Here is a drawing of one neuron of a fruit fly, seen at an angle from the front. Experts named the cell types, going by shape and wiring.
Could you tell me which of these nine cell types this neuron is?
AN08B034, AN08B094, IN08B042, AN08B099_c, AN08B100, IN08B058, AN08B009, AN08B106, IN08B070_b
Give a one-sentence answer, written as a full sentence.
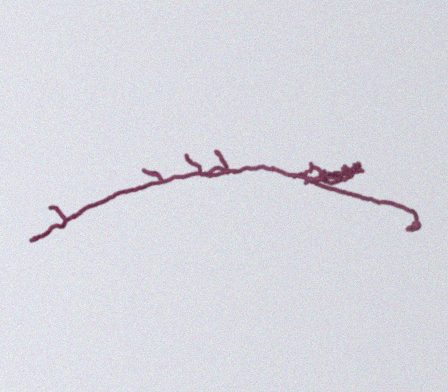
The cell type carried by this neuron is IN08B070_b.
